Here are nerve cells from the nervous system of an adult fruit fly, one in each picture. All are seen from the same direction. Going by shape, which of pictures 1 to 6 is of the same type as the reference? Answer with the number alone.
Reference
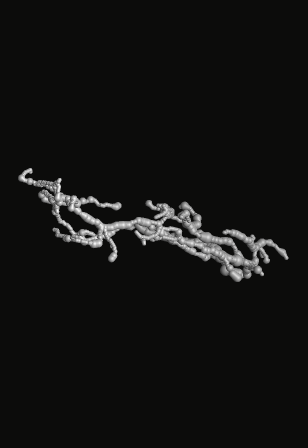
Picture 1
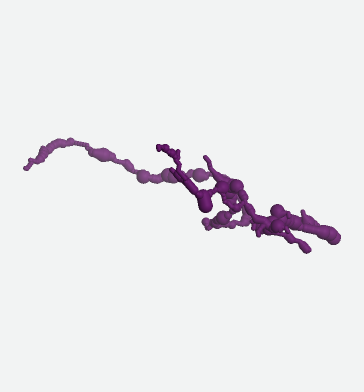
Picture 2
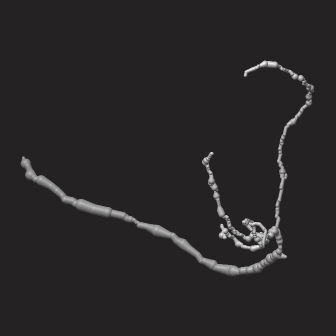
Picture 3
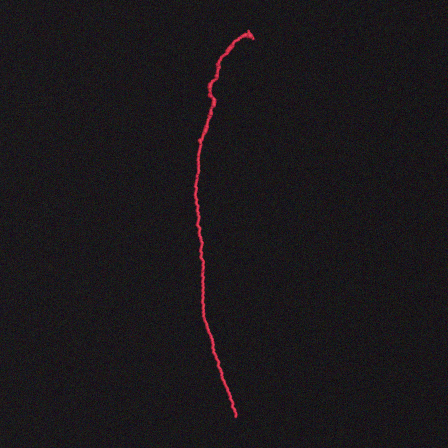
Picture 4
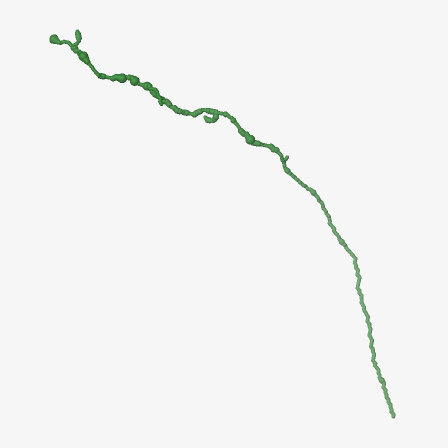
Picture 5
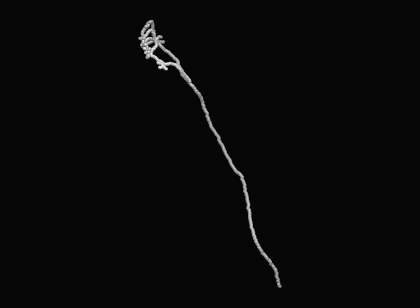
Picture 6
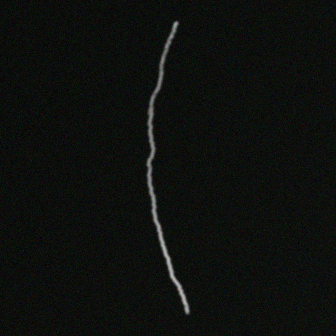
1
